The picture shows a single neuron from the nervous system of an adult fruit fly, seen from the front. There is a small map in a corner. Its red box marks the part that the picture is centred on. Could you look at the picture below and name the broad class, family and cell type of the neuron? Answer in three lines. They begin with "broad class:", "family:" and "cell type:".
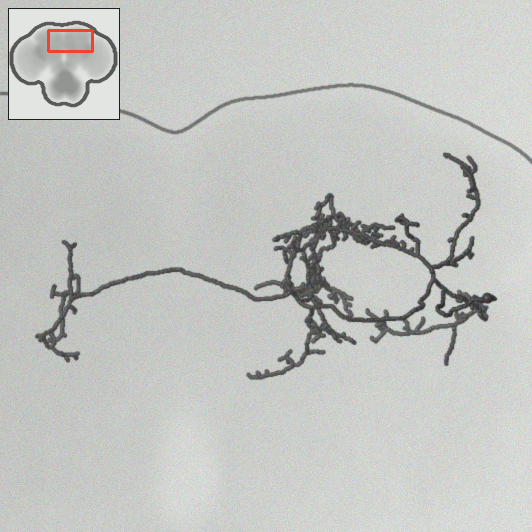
broad class: central-brain intrinsic neuron
family: hemilineage SLPa&l1_anterior
cell type: CL074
